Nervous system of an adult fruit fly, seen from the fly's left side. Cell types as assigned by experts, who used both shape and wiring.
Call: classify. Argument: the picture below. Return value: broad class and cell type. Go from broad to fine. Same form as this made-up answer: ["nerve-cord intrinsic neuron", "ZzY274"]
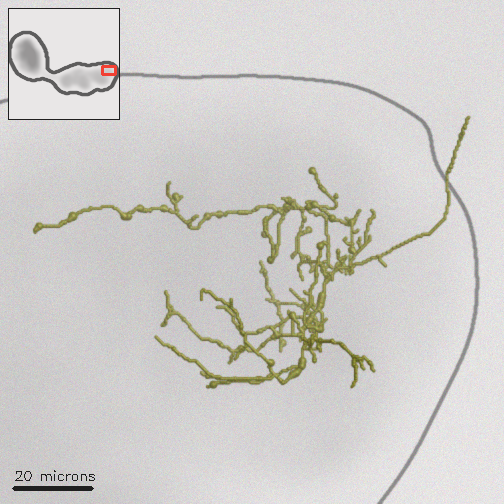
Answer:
["nerve-cord intrinsic neuron", "INXXX446"]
